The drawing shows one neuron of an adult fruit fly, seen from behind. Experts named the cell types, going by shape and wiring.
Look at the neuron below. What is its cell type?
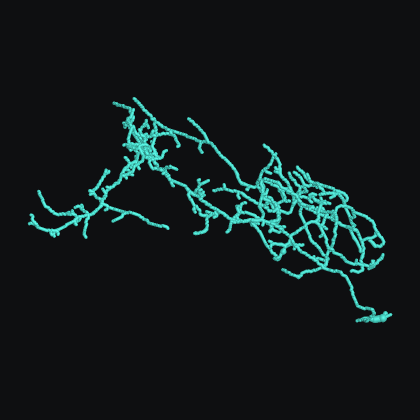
AOTU011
